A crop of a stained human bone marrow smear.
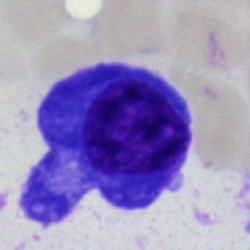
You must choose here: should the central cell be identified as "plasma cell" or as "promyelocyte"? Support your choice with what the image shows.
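This is a plasma cell rather than a promyelocyte. The deciding feature is the chromatin, which is dark purple and patchy, with darker and lighter areas.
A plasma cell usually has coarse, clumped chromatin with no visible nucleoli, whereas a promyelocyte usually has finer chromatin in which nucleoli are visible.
In addition, the nucleus lies off-centre toward the right side of the cell, and the deep-blue cytoplasm forms a wide zone on the left side of the nucleus.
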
